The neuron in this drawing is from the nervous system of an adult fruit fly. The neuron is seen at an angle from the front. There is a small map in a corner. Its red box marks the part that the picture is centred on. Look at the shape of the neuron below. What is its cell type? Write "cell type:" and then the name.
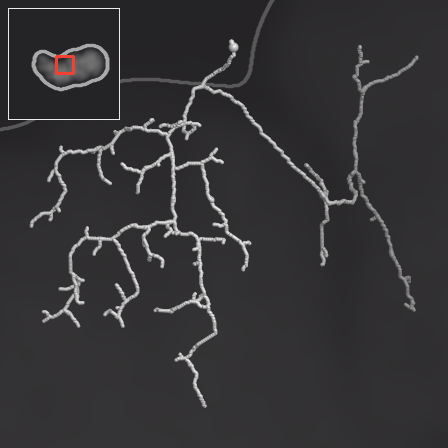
cell type: MeVP14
